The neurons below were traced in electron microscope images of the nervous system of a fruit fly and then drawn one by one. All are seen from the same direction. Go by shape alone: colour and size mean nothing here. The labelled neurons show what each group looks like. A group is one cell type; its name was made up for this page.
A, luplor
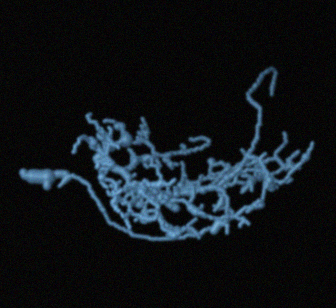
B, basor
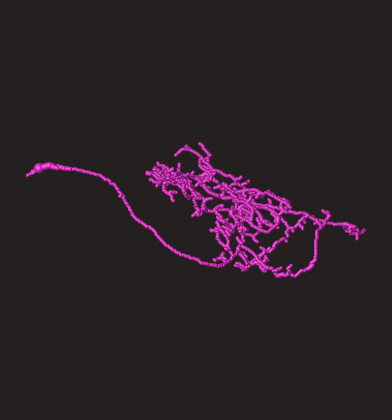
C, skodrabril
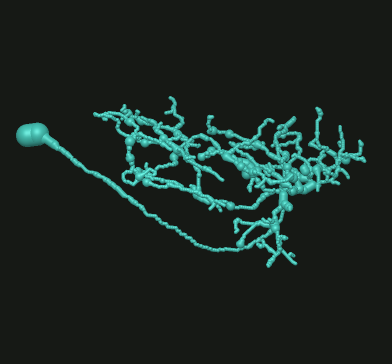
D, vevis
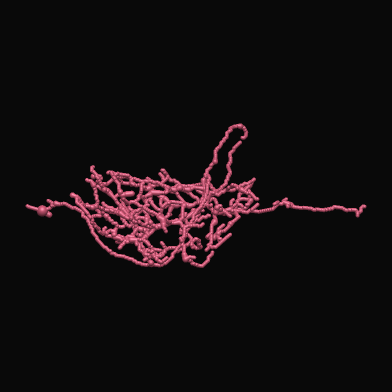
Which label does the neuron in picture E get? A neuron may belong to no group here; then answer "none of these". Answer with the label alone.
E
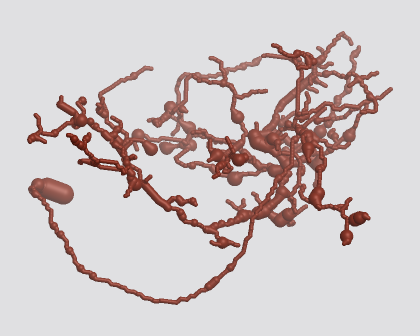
none of these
